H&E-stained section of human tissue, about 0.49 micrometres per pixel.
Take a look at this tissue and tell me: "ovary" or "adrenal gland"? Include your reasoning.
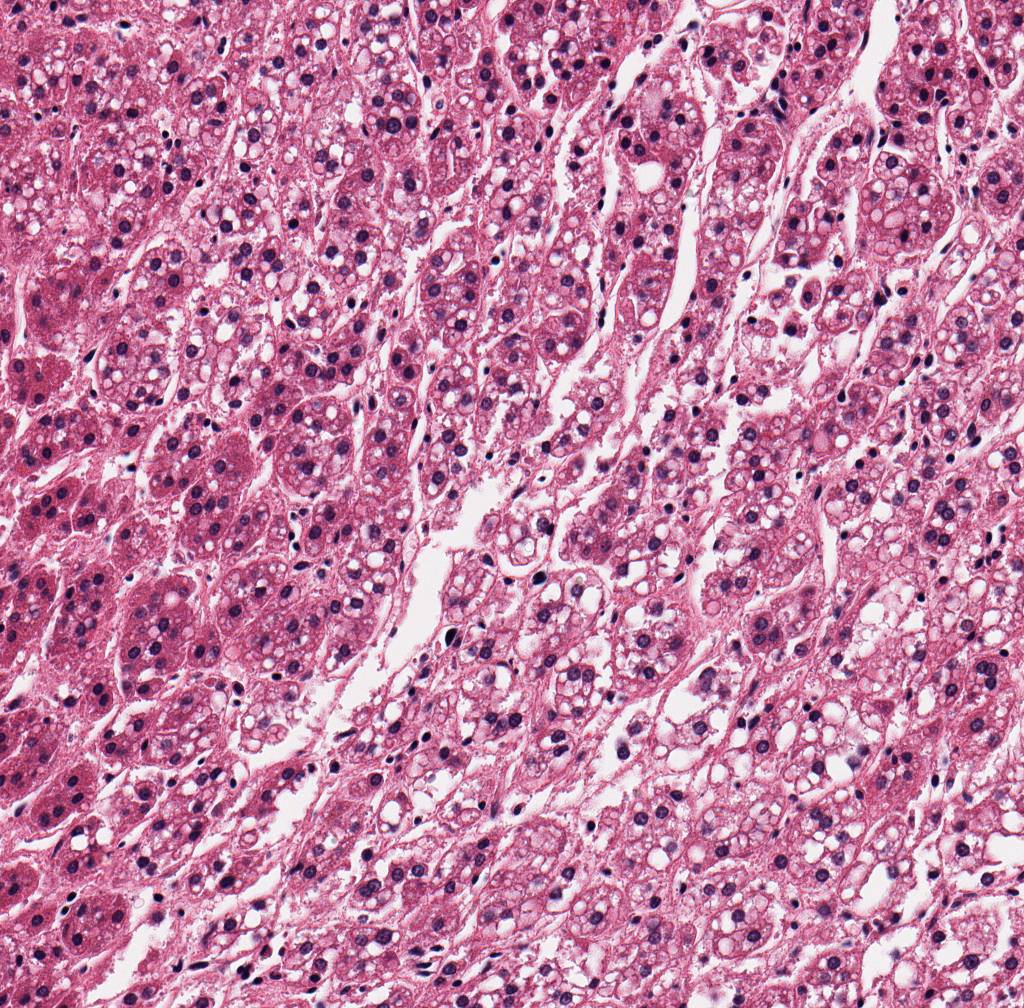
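This is adrenal gland. The cells lie in cords, with only scant delicate stroma between them carrying thin vascular channels lined by flattened, elongated nuclei.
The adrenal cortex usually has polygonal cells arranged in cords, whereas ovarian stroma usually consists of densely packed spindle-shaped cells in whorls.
Their nuclei are small, round and dark, mostly central, one per cell. Most cells have foamy cytoplasm filled with many small clear vacuoles; toward the left edge it is denser and more eosinophilic, with fewer vacuoles than on the right.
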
